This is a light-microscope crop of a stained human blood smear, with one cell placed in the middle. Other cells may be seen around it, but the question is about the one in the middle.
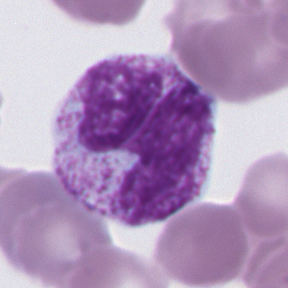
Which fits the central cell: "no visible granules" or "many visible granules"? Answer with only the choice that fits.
Many visible granules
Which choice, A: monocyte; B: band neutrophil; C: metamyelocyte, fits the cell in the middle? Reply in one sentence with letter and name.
Identified correctly by option B, the cell in the middle is a band neutrophil.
